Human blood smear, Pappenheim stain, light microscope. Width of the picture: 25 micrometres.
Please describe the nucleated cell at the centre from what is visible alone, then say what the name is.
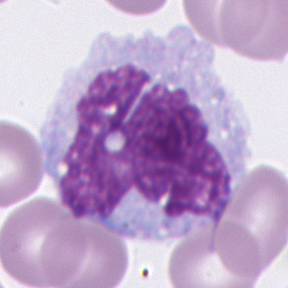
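Outline irregular; top border ruffled and scalloped. Wedge of pale cytoplasm enters nucleus from its lower edge, folding it into two broad lobes. Cytoplasm pale greyish-blue. Small round clear hole in nucleus, left of centre. Cell: monocyte.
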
